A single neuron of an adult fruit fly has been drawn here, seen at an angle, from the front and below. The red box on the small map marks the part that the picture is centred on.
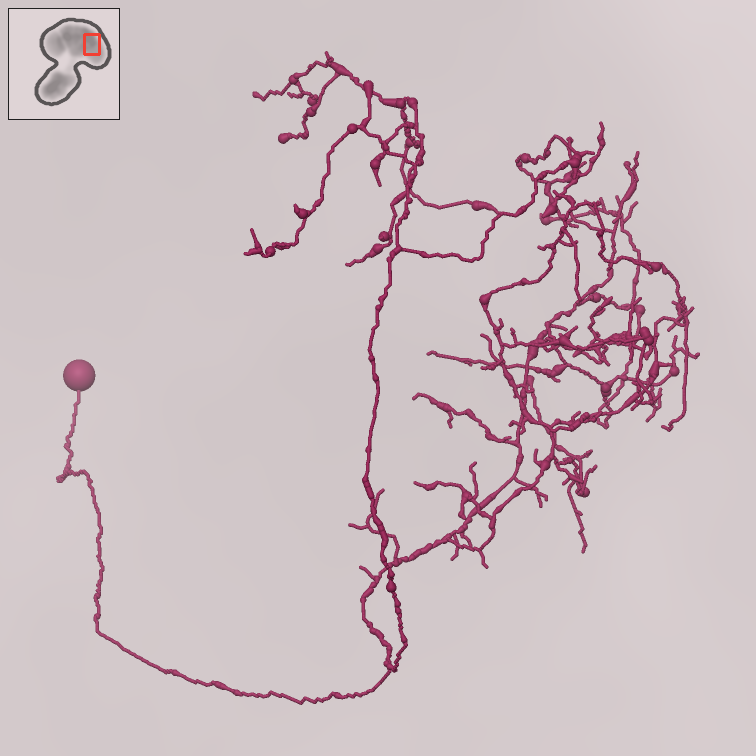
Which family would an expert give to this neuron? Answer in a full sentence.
The family is hemilineage VLPp1.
